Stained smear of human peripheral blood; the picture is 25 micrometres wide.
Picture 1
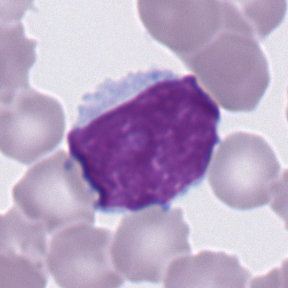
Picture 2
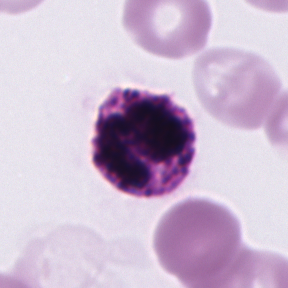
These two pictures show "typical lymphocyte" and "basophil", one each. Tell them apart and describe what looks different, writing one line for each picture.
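Picture 1 – typical lymphocyte. The nucleus is a single unlobed mass.
Picture 2 – basophil. The nucleus is divided into several lobes that fill most of the cell.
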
